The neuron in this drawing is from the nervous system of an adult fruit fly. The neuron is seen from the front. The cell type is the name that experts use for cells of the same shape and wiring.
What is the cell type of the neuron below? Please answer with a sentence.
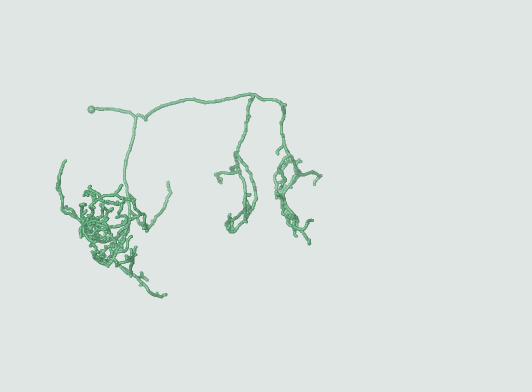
The cell type is AVLP470_a.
